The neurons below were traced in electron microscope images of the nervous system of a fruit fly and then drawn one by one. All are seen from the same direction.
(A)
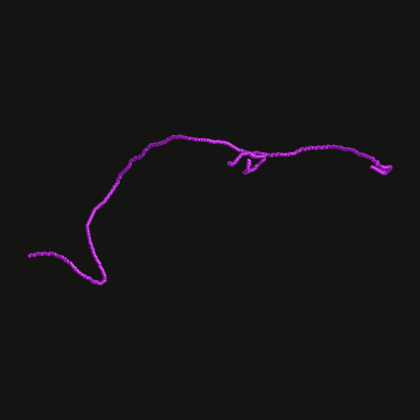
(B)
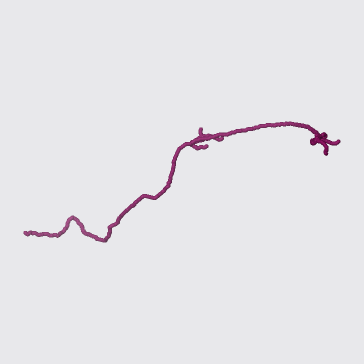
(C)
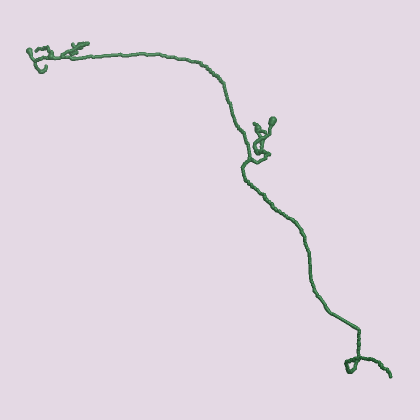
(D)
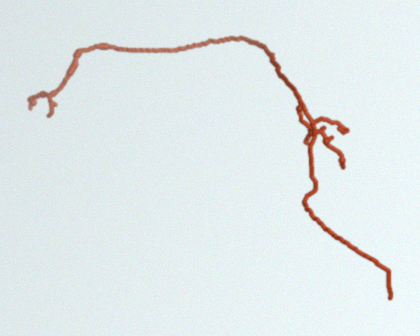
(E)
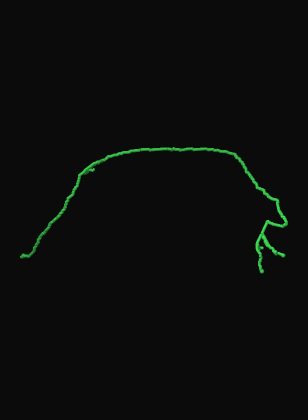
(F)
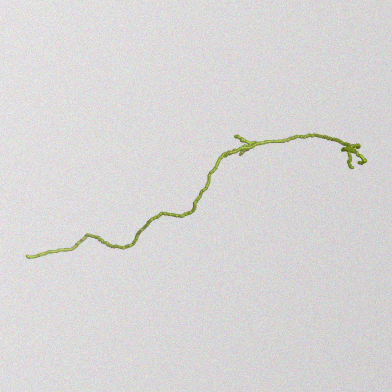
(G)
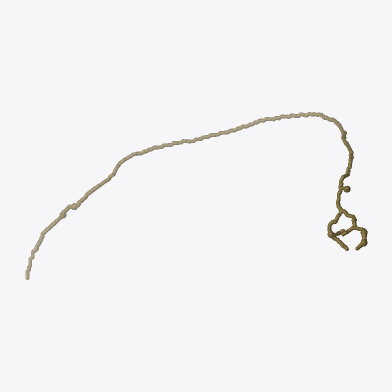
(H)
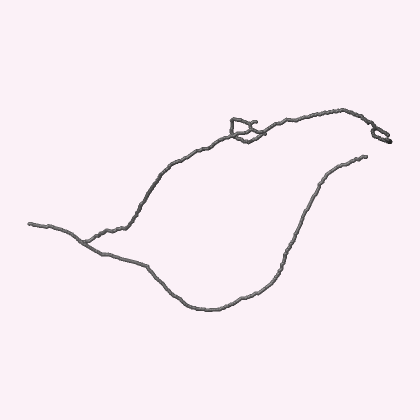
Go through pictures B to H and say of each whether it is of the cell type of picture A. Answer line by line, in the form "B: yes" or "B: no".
B: yes
C: yes
D: no
E: no
F: yes
G: no
H: yes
